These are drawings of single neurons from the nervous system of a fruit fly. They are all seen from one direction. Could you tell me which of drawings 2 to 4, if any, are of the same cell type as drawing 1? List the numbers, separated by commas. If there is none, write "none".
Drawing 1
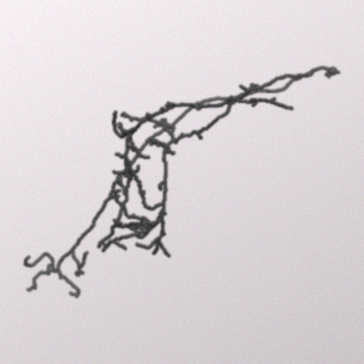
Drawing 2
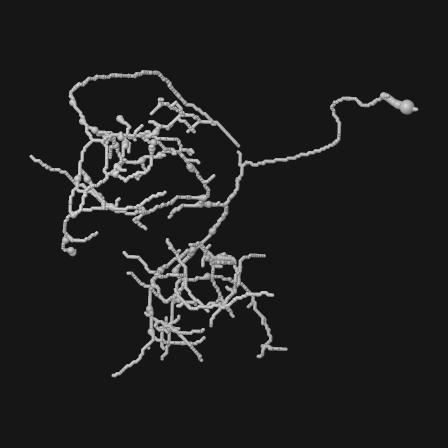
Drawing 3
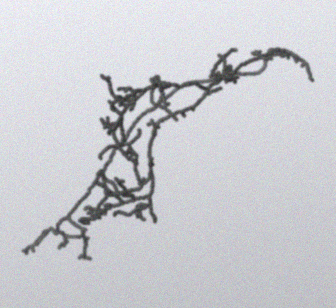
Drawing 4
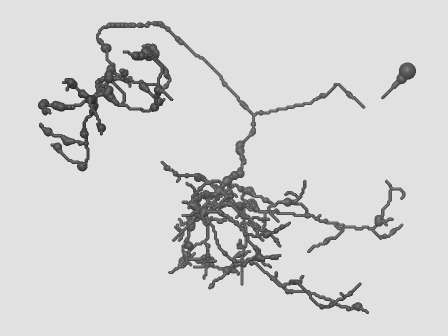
3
